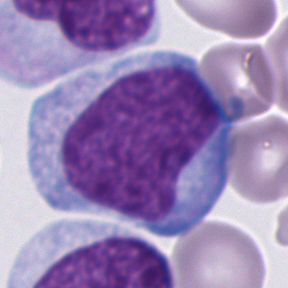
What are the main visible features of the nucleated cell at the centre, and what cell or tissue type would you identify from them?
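A shallow indentation marks the lower right side of the nucleus. The chromatin is finely stippled, not coarsely clumped. The cytoplasm contains neither coarse granules nor vacuoles. The cell is a promyelocyte.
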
